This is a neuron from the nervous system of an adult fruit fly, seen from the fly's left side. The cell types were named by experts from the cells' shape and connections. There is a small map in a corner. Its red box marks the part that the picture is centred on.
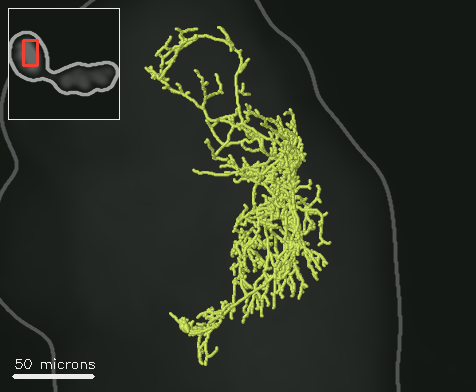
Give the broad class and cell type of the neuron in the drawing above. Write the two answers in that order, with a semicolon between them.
visual projection neuron; aMe20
